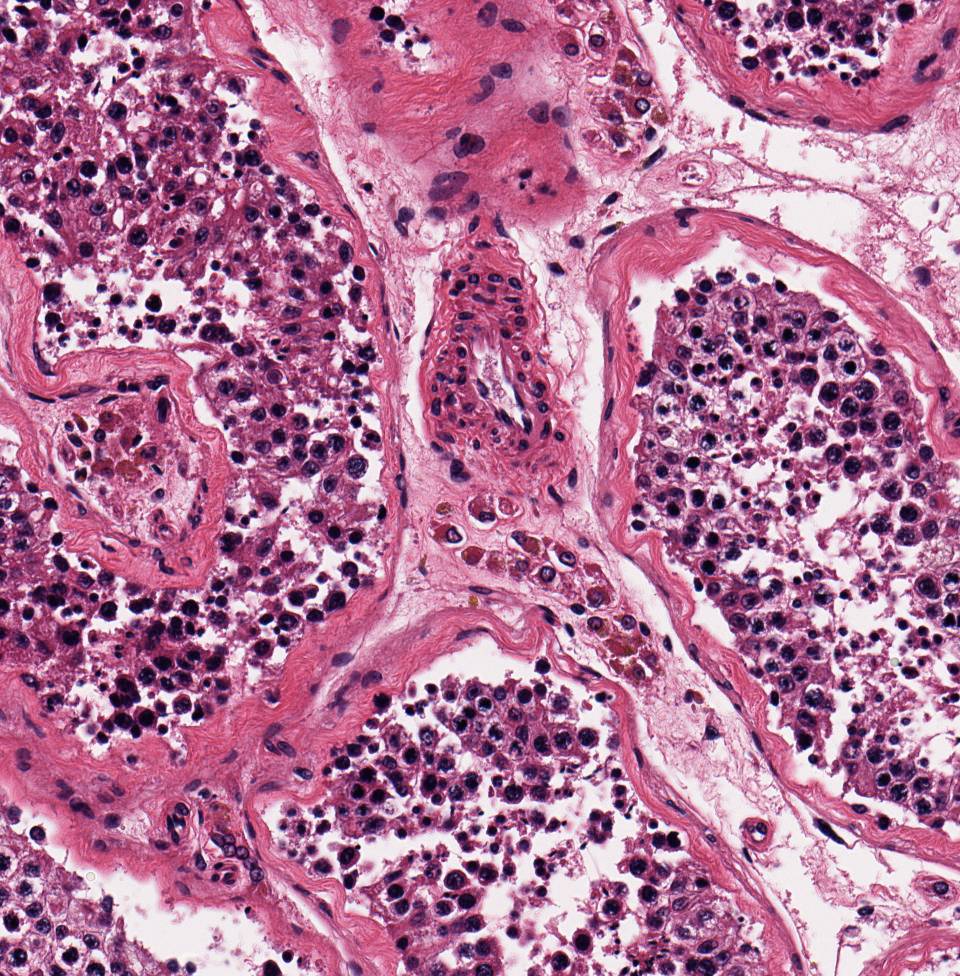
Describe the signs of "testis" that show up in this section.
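Testis, point by point. First, the walls: each tubular unit has a thick, wavy, eosinophilic wall with flattened spindle-shaped nuclei, which fits.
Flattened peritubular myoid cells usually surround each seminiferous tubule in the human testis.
Second, the interstitium: just below the centre lies a cluster of polygonal cells with abundant eosinophilic cytoplasm containing golden-brown pigment, which also fits.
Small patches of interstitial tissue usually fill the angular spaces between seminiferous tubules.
Third, the contents: loosely arranged round cells with round dark nuclei fill the tubules, many with clear spaces between them; many have small, dense, very dark round nuclei, scattered among larger cells with more open chromatin.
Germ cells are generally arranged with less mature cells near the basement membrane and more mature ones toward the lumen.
The very dark nuclei lie scattered, not layered, which fits less well.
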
